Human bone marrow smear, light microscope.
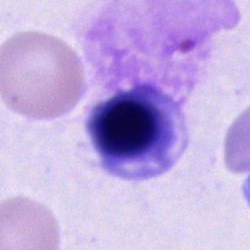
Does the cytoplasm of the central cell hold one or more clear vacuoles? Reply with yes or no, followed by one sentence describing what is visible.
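Yes. Pale clear spots lie in the cytoplasm at the bottom of the cell.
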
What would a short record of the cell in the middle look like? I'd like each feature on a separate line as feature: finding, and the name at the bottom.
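Chromatin: very dark, densely condensed, almost uniformly solid
Nucleolus: none that I can see
Cytoplasm: pale clear spots at the bottom of the cell
Granules: none visible in the cytoplasm
Name: erythroblast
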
